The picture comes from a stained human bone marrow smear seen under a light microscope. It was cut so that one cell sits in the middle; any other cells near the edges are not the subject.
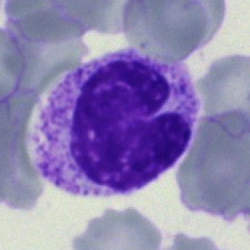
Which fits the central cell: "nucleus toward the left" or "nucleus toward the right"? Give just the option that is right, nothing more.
Nucleus toward the right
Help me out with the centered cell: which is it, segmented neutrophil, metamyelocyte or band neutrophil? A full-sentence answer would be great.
The middle of this crop holds a metamyelocyte.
